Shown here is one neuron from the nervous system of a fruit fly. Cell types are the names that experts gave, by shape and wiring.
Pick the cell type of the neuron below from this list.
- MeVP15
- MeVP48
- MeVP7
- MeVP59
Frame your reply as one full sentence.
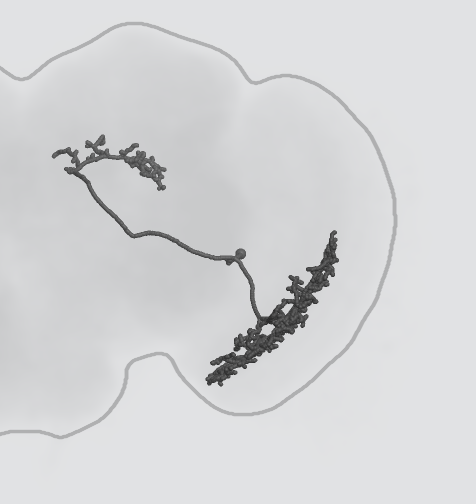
The cell type held by this neuron is MeVP48.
